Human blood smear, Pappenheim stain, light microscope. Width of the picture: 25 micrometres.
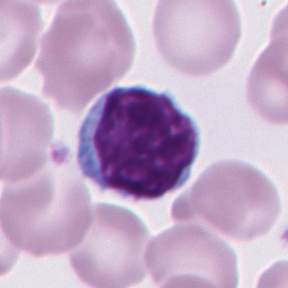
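Typical lymphocyte, nucleated cell at centre. Outline roughly round, smooth. Nucleus fills most of cell; chromatin dark purple, coarsely clumped. No nucleoli visible.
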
